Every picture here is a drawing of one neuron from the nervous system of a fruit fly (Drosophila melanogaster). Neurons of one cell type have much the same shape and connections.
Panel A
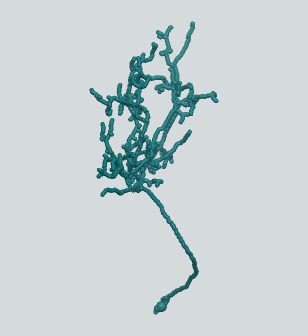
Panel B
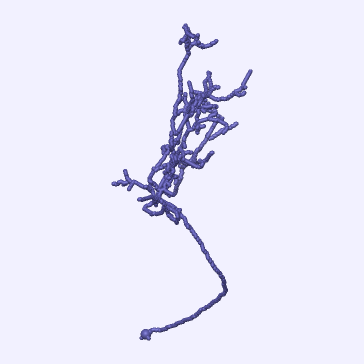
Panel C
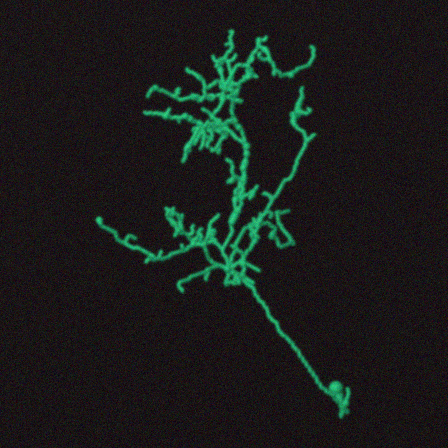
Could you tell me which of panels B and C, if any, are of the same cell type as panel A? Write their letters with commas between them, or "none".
C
